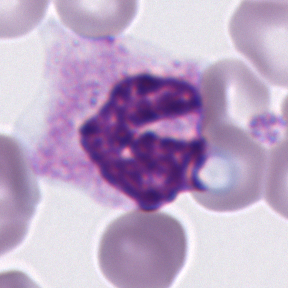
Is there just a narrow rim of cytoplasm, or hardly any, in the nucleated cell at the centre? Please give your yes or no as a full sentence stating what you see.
No, the cell's cytoplasm is ample, not a thin rim.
